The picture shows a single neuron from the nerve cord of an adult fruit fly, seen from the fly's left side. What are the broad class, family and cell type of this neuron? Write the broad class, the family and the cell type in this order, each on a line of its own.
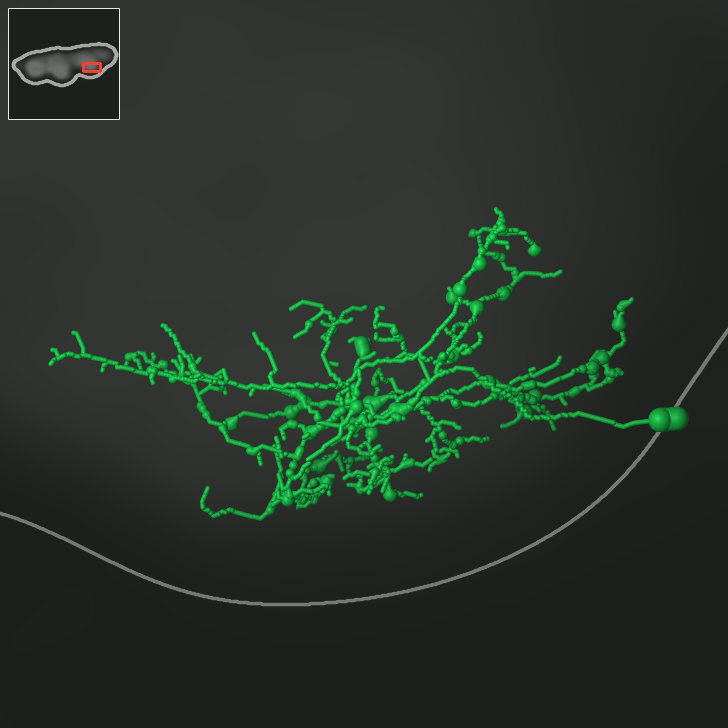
nerve-cord intrinsic neuron
hemilineage 01B
IN01B065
